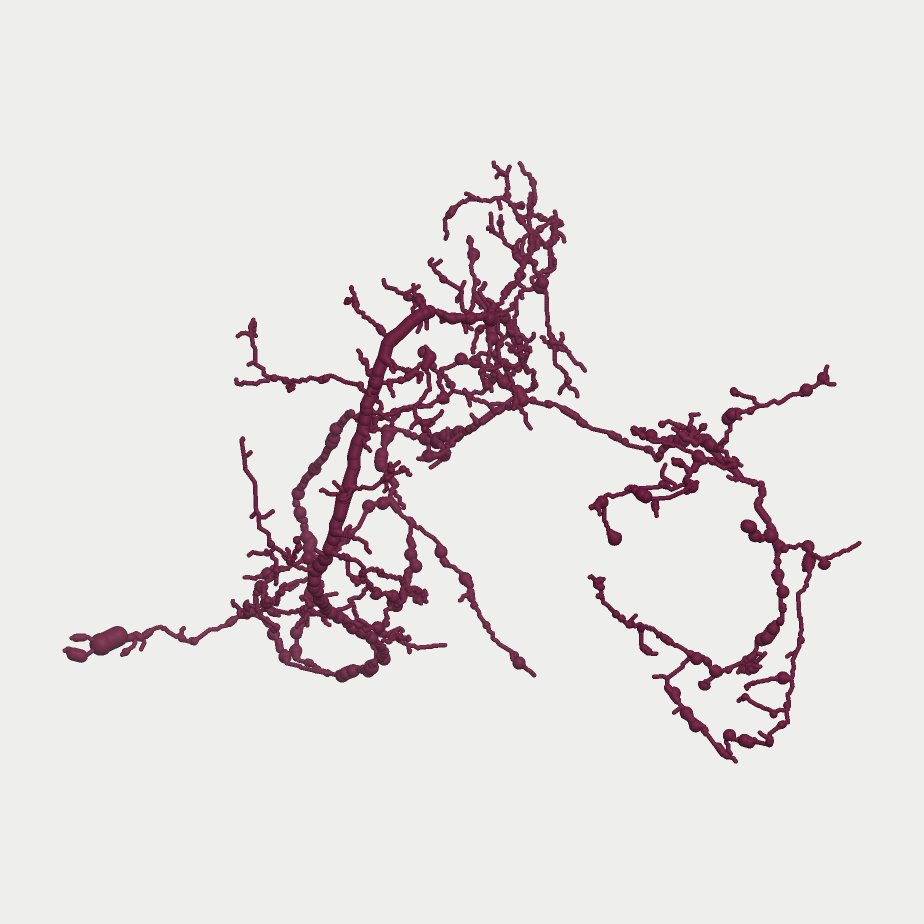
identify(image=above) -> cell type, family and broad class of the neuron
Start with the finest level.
CRE070; hemilineage CREl1; central-brain intrinsic neuron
